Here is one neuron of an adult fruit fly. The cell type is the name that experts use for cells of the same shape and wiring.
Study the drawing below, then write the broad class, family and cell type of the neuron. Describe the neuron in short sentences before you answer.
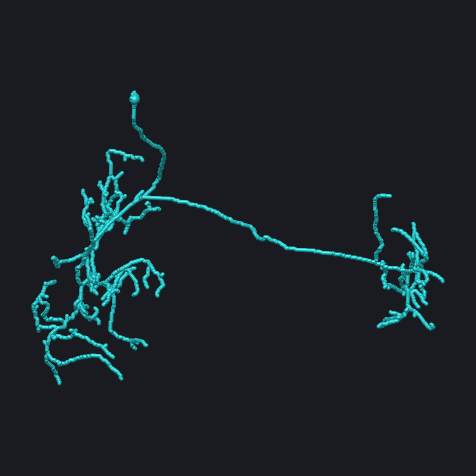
Its cell body lies at the upper left of the picture. Dozens of branch ends can be seen. This is a central-brain intrinsic neuron. Its family is hemilineage DM6_central1. Its cell type is CB4106.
